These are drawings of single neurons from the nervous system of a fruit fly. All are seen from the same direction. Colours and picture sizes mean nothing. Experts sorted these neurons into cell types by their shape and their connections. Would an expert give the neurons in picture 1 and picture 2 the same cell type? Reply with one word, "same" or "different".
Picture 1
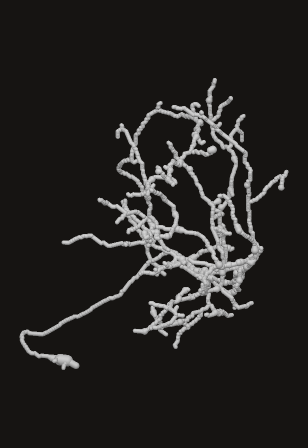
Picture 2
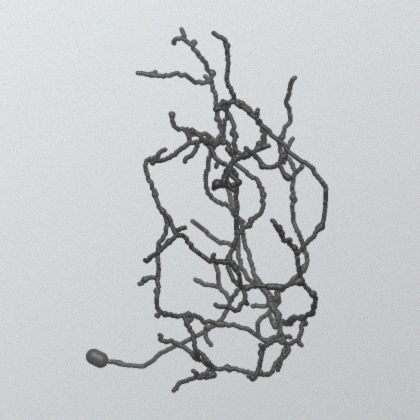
same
